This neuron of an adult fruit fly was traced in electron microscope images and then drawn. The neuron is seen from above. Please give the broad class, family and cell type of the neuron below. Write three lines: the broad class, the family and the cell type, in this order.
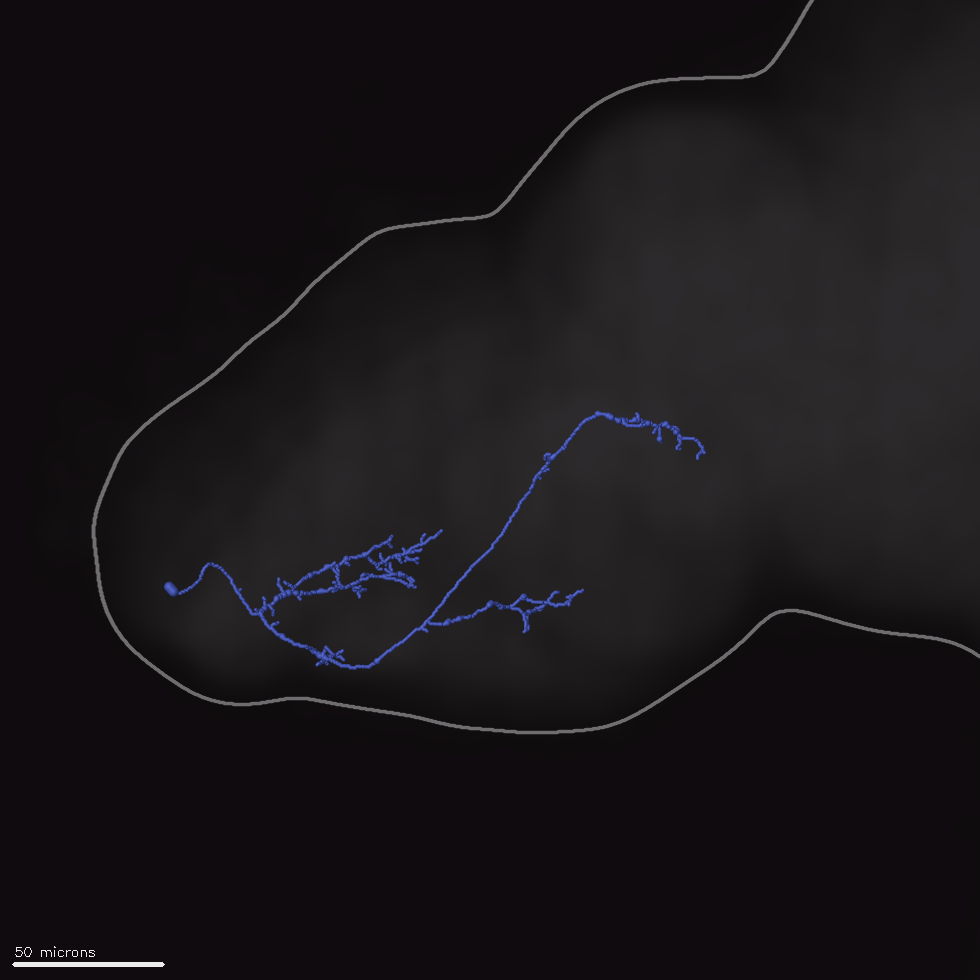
optic-lobe intrinsic neuron
TmY
TmY9b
